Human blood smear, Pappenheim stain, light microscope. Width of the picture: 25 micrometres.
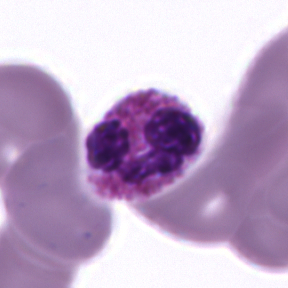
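eosinophil: nucleated cell at the centre of a stained peripheral blood smear. The outline is roughly round, and the surface shows no projections. The nucleus is divided into lobes lying at the left and right sides of the cell. Coarse reddish-pink granules pack the cytoplasm.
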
